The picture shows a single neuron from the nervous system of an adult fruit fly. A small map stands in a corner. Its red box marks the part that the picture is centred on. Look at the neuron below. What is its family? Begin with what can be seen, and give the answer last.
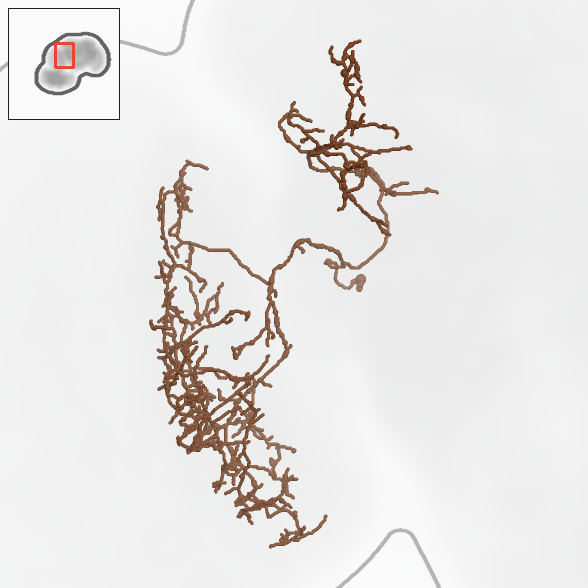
Its cell body lies in the middle of the picture. As drawn here it is taller than it is wide. This is a visual projection neuron. Its family is hemilineage VPNp&v1_ventral.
